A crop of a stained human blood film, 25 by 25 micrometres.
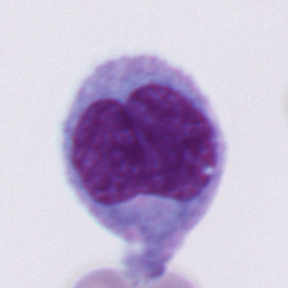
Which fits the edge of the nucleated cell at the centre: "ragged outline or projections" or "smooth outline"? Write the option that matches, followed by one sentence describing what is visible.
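Ragged outline or projections. The cell outline is oval with a slightly ragged edge.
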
